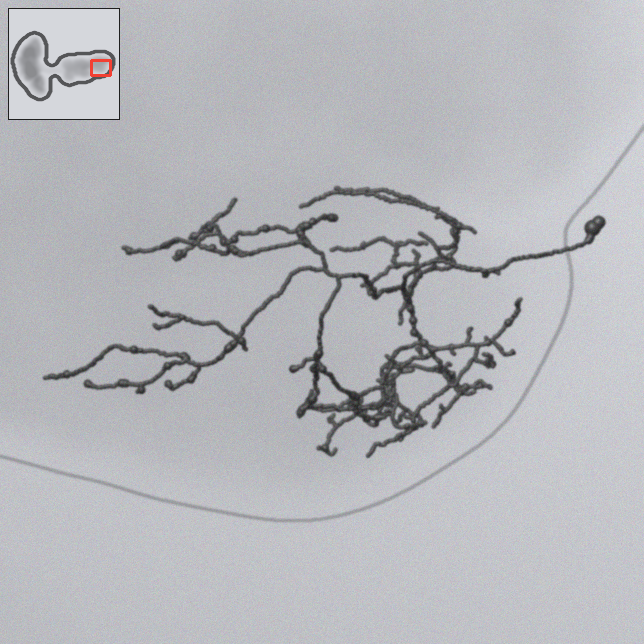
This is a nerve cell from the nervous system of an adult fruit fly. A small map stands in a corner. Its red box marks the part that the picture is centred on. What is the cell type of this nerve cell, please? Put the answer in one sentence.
The cell type is IN01B034.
